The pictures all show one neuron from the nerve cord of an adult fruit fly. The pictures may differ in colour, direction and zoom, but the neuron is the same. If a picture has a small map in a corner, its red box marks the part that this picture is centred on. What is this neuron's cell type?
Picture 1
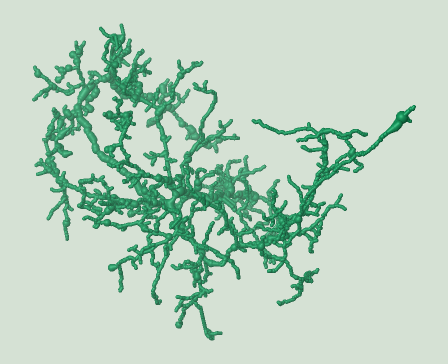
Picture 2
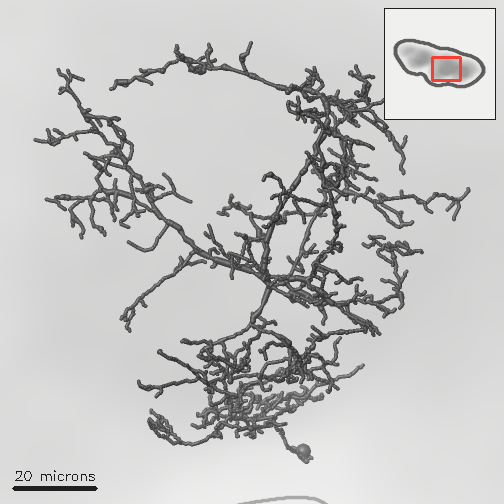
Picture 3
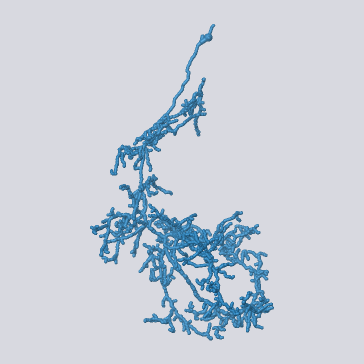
IN13B024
